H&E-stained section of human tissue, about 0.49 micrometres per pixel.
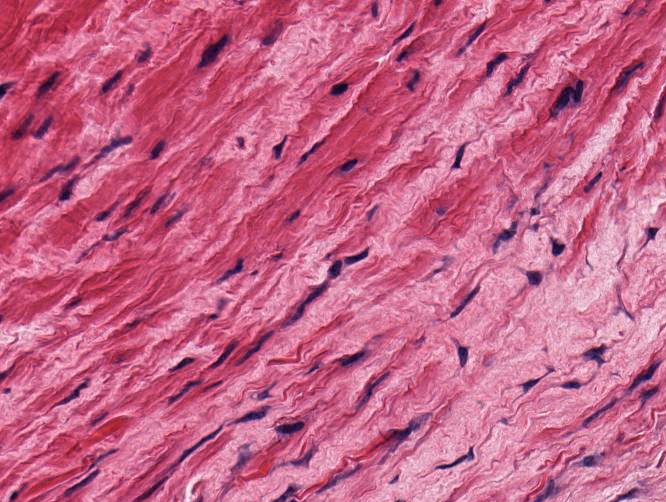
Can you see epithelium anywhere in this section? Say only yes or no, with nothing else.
No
